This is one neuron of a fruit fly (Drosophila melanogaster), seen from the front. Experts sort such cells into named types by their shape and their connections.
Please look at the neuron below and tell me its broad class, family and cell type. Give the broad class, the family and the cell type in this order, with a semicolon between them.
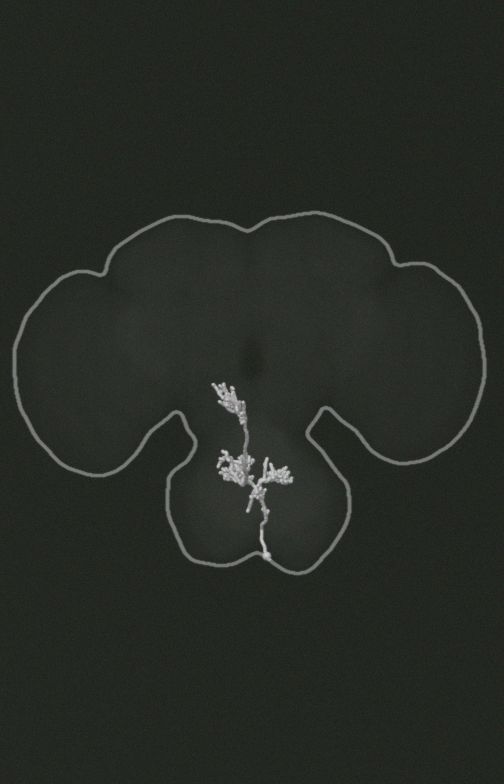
ascending neuron; hemilineage 06B; AN06B051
